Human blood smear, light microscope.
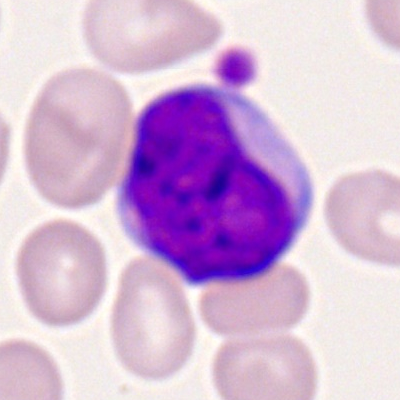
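Myeloblast in the middle of the field, with a smooth outline that lacks surface projections. Its chromatin is deep purple, broken by scattered darker clumps. Cytoplasm is scant and pale blue, most of it visible as a crescent along the right side of the cell.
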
